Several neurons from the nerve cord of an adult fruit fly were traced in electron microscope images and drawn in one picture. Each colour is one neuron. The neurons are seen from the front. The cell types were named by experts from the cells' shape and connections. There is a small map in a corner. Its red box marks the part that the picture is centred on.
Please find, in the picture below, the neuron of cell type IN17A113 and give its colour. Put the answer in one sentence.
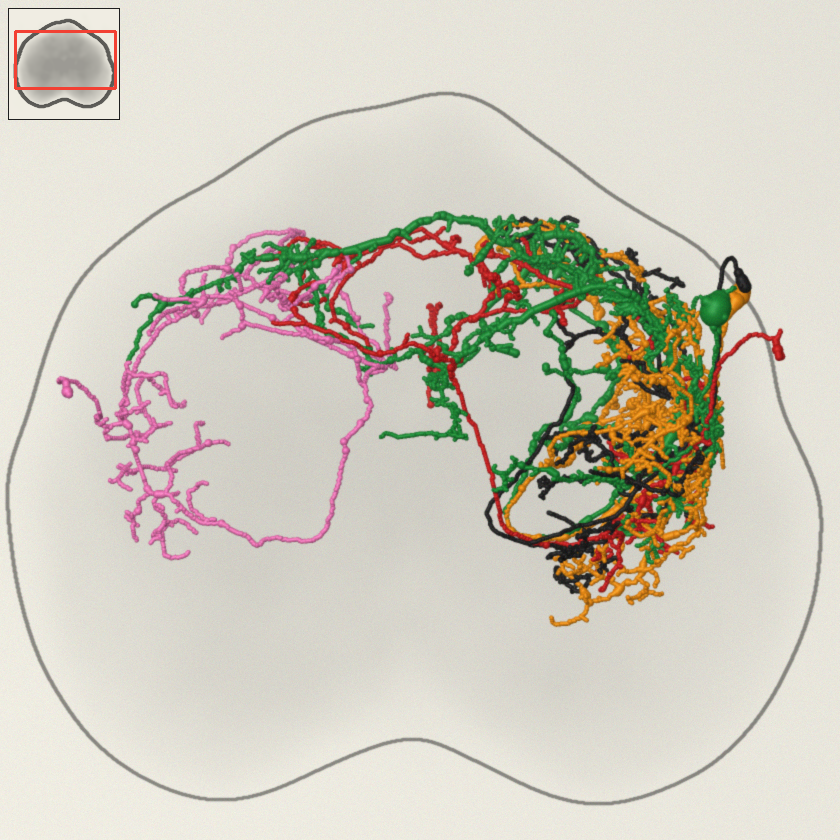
The colour is black.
